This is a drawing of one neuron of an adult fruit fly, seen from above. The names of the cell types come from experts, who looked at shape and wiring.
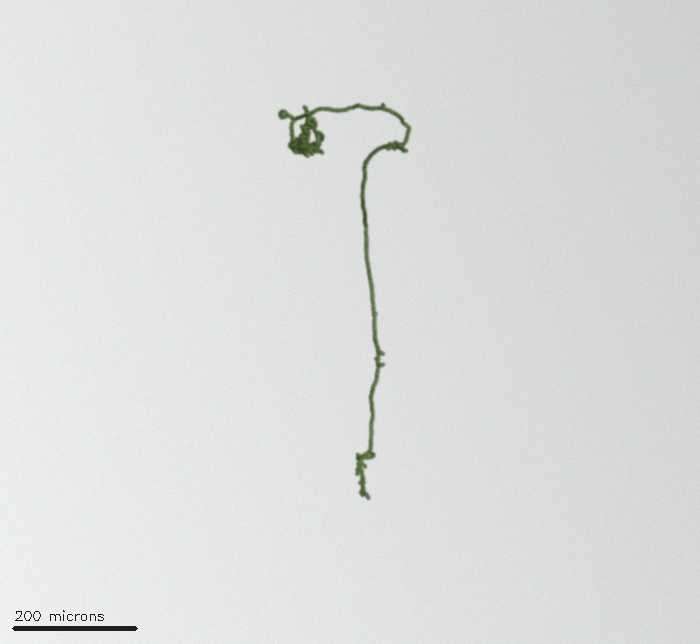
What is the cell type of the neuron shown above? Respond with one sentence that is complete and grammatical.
Cell type DNg41 is what this neuron is.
